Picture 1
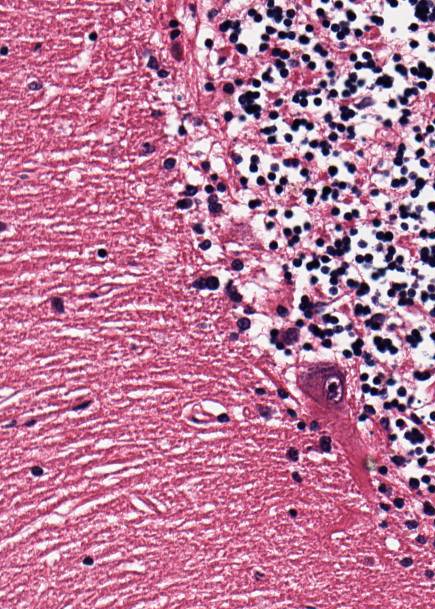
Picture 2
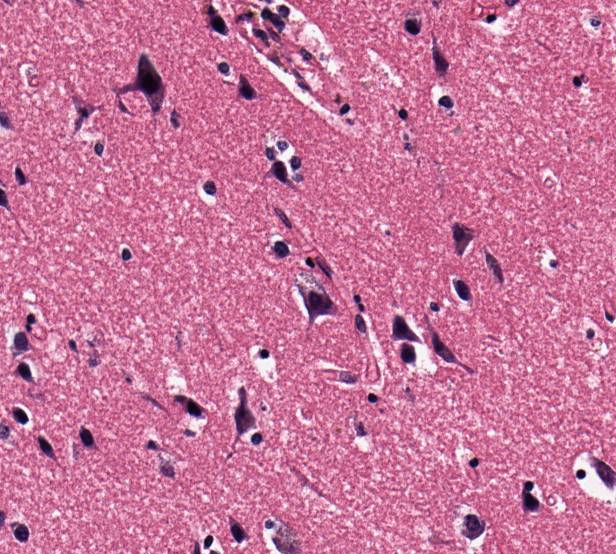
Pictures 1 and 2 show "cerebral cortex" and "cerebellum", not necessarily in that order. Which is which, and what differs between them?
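Picture 1: cerebellum. Picture 2: cerebral cortex. Cerebellum: pale pink fibrillary zone at left, sparse small nuclei; densely cellular zone at right, crowded with small round dark nuclei, little visible cytoplasm. Large neuron: round nucleus, one prominent dark nucleolus. Cerebral cortex: continuous finely granular pink meshwork, cells scattered singly; large angular neuron bodies with tapering processes, dark purple against the pink; small round dark nuclei, much smaller than the neuron bodies, most numerous.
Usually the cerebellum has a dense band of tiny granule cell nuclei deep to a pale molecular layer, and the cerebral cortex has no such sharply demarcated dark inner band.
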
